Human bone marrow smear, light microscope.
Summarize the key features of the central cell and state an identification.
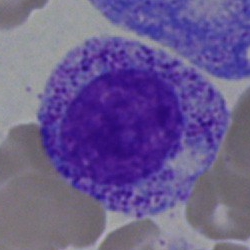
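Set off-centre, the nucleus leaves a broader band of cytoplasm on the right than on the left. Many purple-violet granules fill the cytoplasm, which is pale blue between them. Beside the lower right edge of the nucleus lies a pale, clear zone. Name: myelocyte.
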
